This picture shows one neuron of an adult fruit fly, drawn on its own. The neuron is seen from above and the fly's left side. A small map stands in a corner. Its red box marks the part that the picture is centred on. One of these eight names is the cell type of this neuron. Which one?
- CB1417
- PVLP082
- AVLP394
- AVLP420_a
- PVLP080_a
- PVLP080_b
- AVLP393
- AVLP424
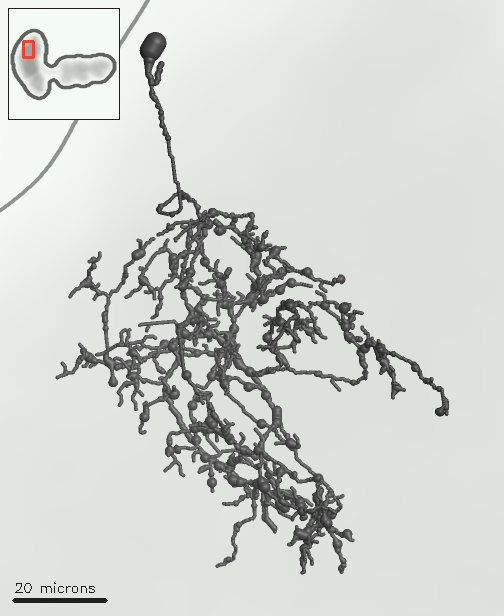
PVLP080_b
